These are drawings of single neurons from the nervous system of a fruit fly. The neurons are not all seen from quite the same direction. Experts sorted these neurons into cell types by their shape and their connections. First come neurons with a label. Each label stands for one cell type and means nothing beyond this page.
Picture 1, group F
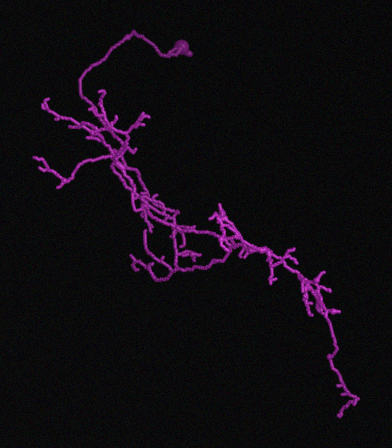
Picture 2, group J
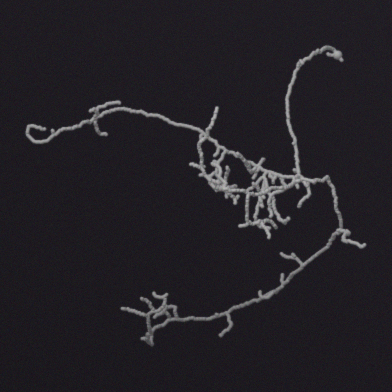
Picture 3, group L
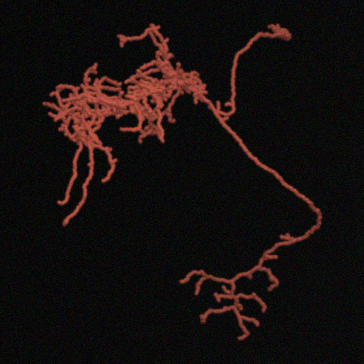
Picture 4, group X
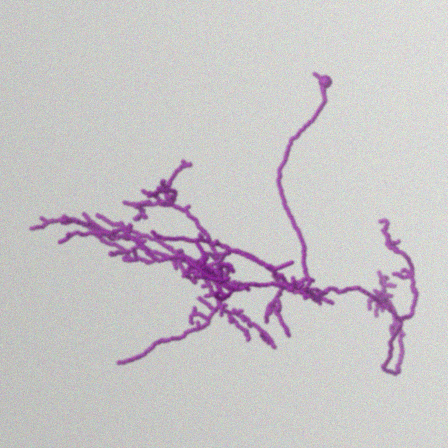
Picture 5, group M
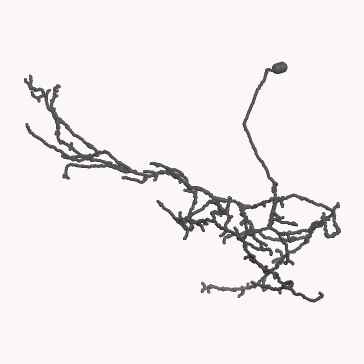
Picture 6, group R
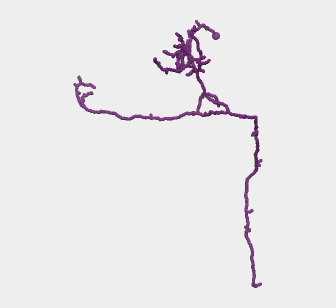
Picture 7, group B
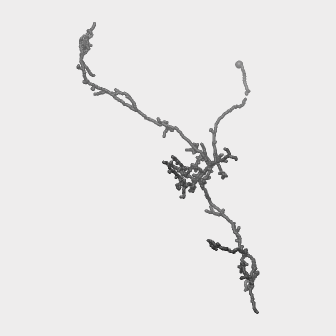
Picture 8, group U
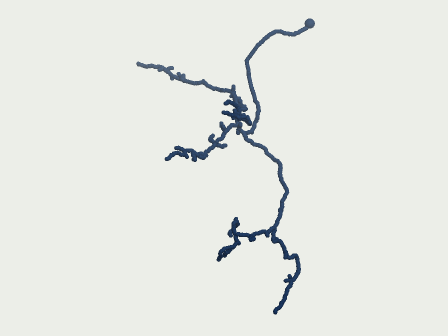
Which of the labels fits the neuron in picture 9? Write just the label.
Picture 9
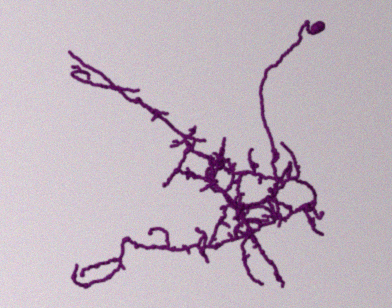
group M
